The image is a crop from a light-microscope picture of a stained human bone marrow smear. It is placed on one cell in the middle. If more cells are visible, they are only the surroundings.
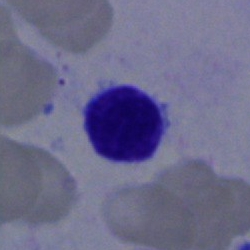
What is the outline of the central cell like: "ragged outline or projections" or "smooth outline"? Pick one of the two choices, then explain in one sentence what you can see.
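Ragged outline or projections. Small irregular pale projections stick out from the right edge of the cell.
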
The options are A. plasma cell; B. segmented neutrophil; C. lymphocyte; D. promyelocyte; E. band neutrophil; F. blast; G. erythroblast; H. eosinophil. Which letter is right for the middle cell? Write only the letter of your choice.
C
